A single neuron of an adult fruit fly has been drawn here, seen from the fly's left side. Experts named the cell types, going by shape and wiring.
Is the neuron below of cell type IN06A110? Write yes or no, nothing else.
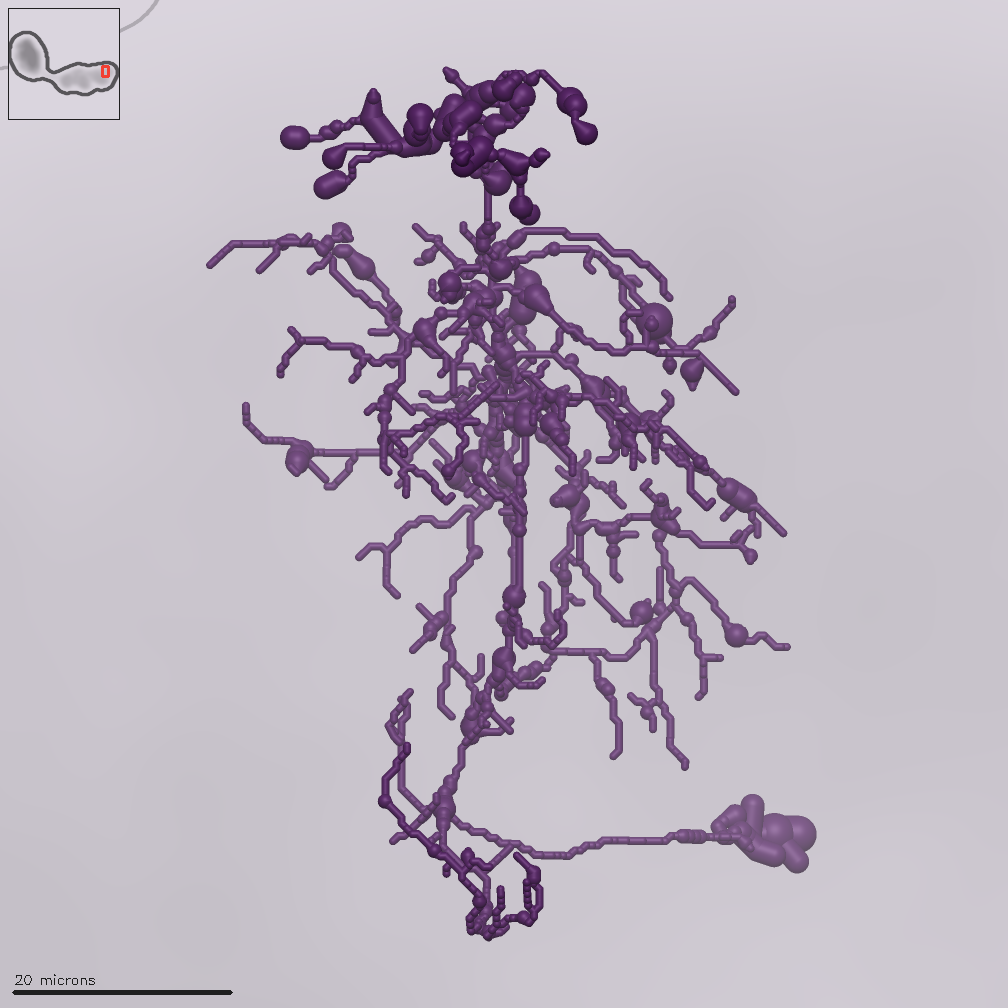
no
